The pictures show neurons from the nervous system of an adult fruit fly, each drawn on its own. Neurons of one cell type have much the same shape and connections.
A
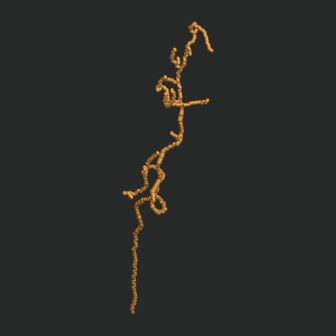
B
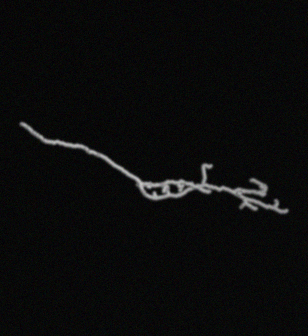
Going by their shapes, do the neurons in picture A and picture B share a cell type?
no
